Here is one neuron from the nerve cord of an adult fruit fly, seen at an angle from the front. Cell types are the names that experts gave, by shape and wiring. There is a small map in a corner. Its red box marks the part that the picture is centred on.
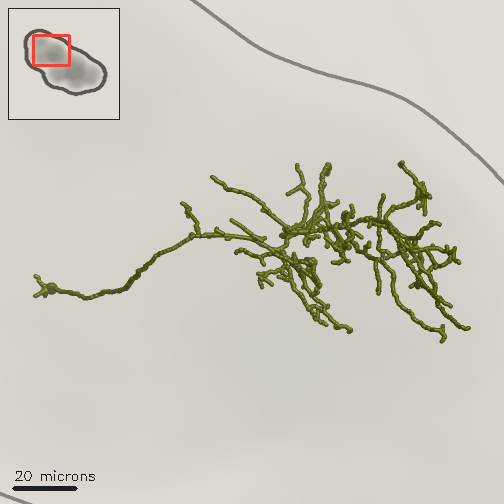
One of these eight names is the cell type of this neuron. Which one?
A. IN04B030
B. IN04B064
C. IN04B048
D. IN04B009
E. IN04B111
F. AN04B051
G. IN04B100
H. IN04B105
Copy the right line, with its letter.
H. IN04B105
